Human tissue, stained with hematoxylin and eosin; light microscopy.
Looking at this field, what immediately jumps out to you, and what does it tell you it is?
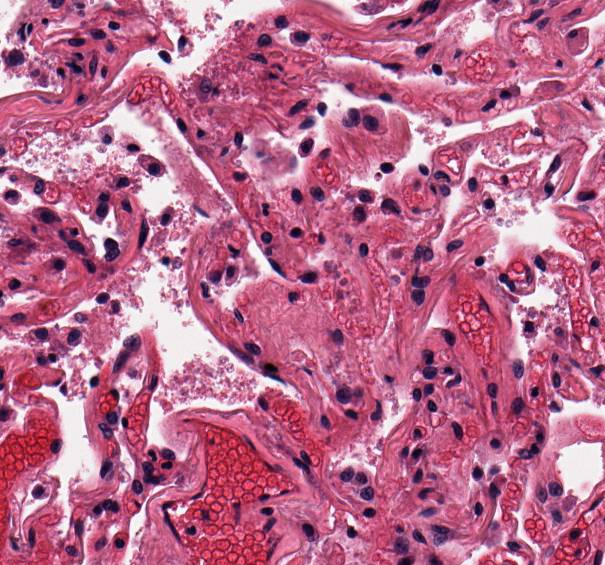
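Alveolus: branching pink walls form a meshwork around irregular pale spaces.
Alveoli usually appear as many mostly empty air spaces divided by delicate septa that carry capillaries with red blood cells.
The small vessels in the walls are distended and crammed with red blood cells, the largest mass at lower left and bottom centre. No glands or fat cells appear.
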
